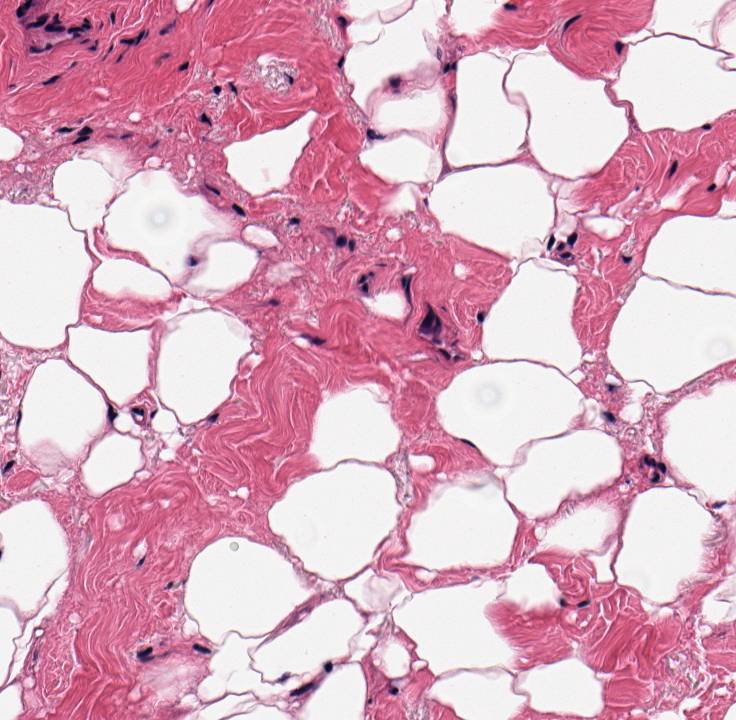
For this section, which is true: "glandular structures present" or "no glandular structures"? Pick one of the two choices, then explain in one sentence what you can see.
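No glandular structures. No epithelium or glands are present anywhere in the field.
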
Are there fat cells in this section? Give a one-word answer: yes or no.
Yes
